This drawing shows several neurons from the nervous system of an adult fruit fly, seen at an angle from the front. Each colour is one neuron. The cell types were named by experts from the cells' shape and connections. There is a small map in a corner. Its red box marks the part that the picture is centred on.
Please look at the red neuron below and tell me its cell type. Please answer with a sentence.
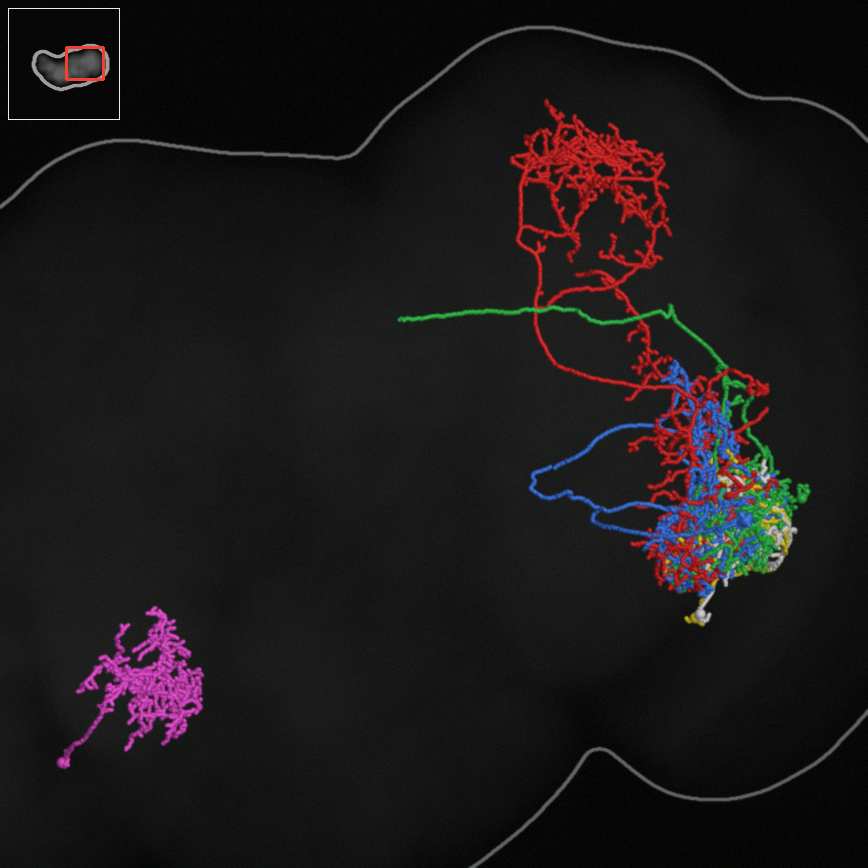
The cell type is AVLP443.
